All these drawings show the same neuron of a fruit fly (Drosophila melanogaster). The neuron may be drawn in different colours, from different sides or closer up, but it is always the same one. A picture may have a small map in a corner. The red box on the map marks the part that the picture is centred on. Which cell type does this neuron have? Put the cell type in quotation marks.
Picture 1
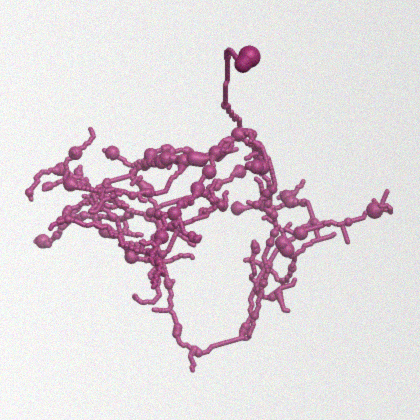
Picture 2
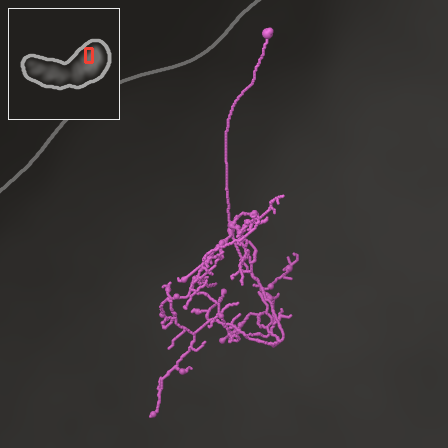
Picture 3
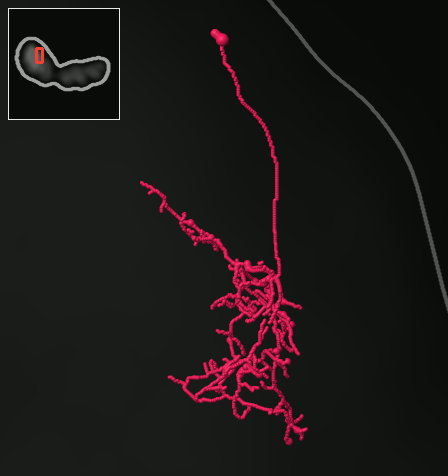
"CB1227"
